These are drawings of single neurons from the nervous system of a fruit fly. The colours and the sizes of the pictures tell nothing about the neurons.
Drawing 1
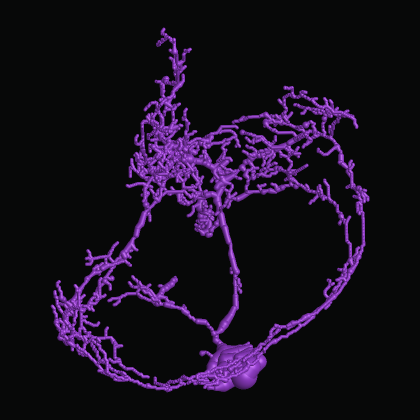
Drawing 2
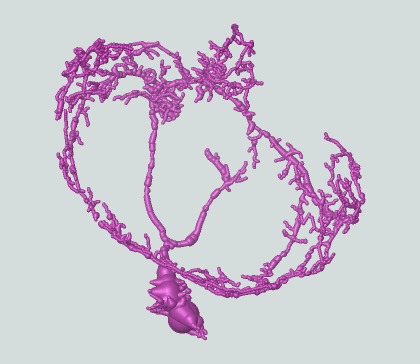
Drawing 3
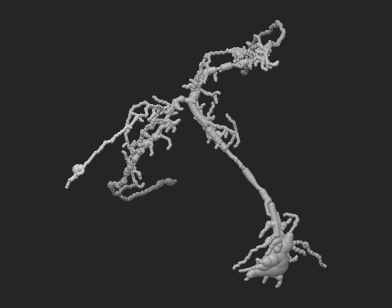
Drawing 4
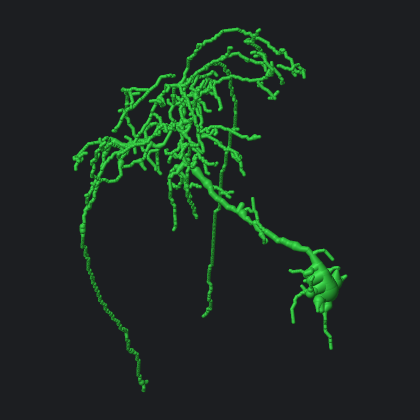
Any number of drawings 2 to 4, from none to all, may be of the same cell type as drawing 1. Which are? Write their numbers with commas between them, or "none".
2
